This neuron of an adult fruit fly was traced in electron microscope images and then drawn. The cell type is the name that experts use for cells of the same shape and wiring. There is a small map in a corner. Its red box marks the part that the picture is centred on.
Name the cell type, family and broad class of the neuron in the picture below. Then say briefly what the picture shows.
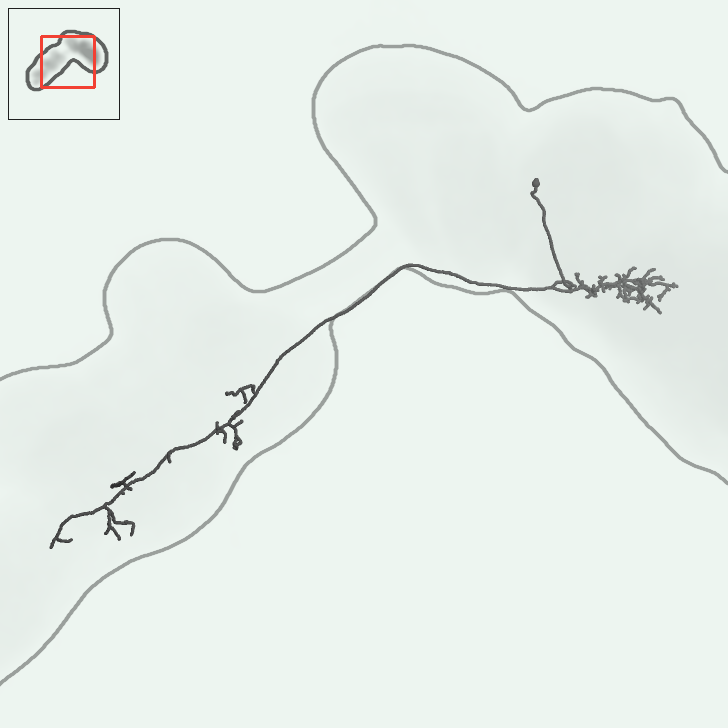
Its cell type is DNg01_a. The family is hemilineage LB12. This is a descending neuron. The cell body can be seen at the upper right of the picture. As drawn here it is wider than it is tall.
